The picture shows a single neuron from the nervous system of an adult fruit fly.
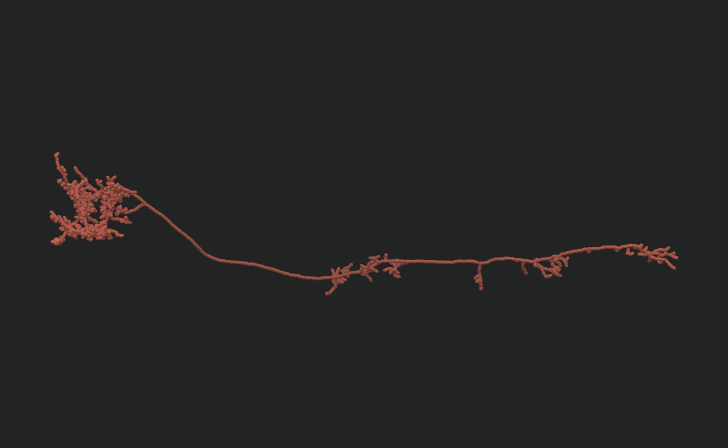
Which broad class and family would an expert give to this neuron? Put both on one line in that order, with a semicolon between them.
descending neuron; hemilineage MX7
